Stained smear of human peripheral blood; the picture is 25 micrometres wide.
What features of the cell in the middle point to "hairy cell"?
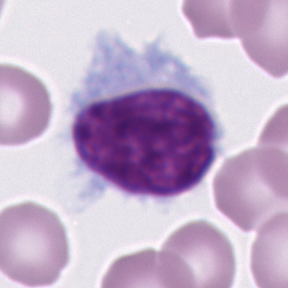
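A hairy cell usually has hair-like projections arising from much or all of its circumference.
This cell has fine hair-like projections fringing its cytoplasm, which goes with the name hairy cell, although here they are most plentiful along the upper edge. The cytoplasm is broadest above the nucleus and narrows to a thin rim beneath it. The nucleus is oval, about 12 by 9 micrometres, with a smooth outline that shows no notch or fold. Its chromatin is evenly mottled, without large dark clumps.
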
